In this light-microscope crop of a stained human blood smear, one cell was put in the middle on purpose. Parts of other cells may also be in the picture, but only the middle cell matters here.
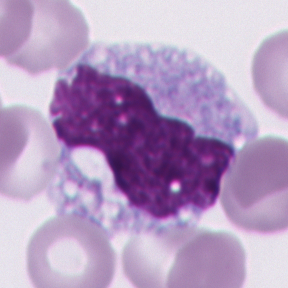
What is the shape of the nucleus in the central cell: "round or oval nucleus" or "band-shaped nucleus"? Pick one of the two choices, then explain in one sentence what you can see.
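Band-shaped nucleus. The nucleus is an irregular, folded band that runs diagonally from the upper left to the lower right of the cell.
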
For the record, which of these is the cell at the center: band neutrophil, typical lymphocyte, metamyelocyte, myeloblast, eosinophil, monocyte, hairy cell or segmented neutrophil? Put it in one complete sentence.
The cell that lies at the centre of the crop is a monocyte.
